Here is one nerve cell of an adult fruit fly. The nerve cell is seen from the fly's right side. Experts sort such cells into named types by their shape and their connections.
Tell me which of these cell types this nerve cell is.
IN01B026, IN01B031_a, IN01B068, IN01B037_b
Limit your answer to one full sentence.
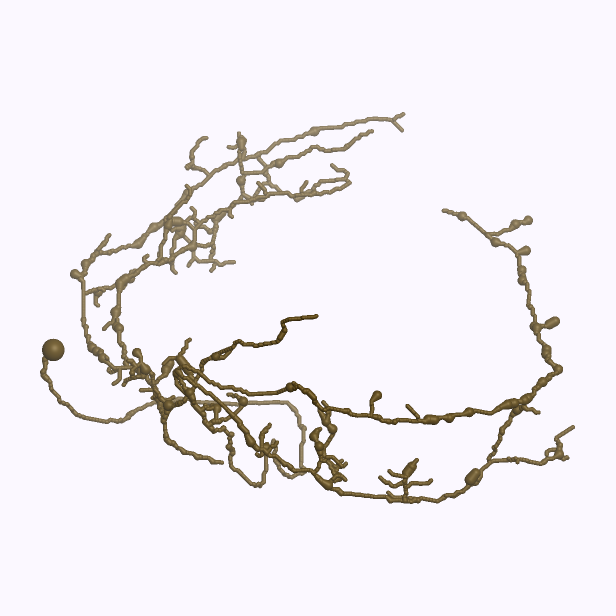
By its cell type, the nerve cell is IN01B031_a.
